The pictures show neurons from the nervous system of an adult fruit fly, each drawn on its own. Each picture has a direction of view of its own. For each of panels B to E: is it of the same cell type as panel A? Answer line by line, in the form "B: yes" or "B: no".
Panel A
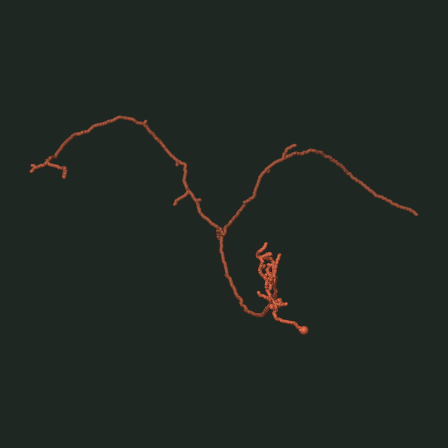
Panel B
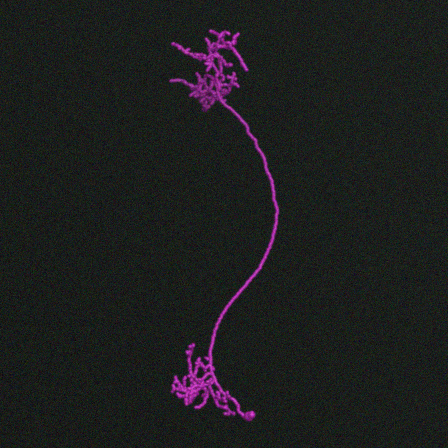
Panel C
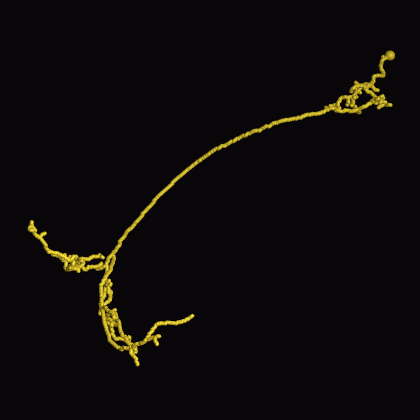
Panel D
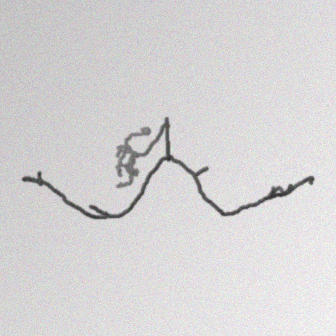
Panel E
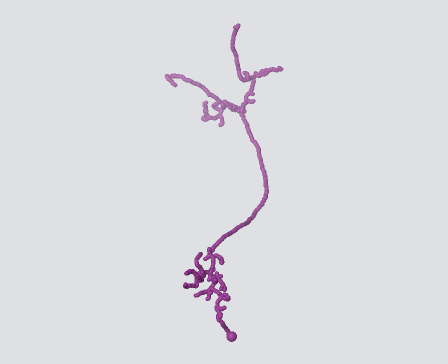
B: no
C: no
D: yes
E: no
